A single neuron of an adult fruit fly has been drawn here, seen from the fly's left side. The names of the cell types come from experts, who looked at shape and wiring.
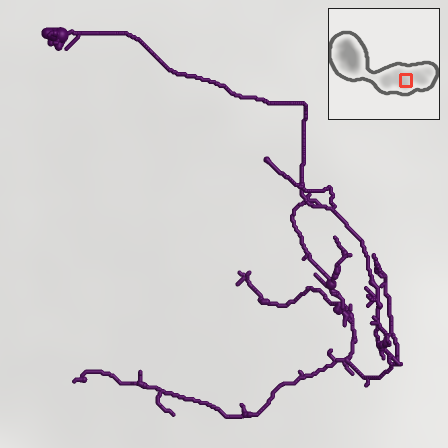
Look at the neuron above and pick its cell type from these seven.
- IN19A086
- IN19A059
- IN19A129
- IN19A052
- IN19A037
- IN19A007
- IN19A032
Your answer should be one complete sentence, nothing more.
By type, the neuron is IN19A129.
